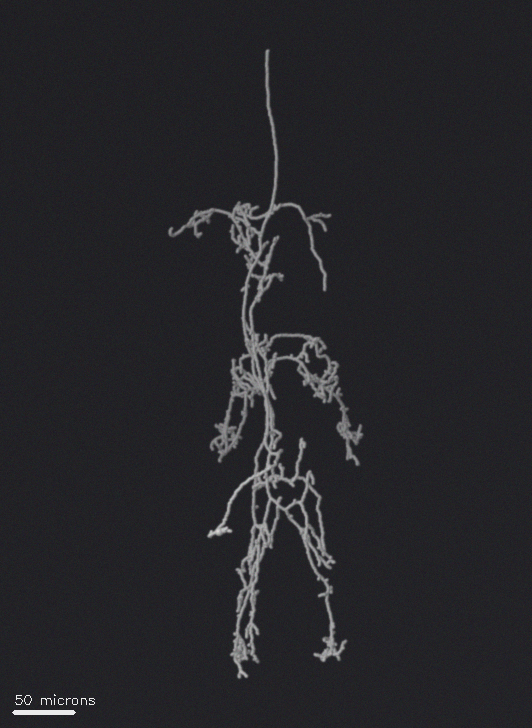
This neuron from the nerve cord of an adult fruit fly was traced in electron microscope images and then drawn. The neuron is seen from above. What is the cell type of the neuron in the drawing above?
AN17B007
